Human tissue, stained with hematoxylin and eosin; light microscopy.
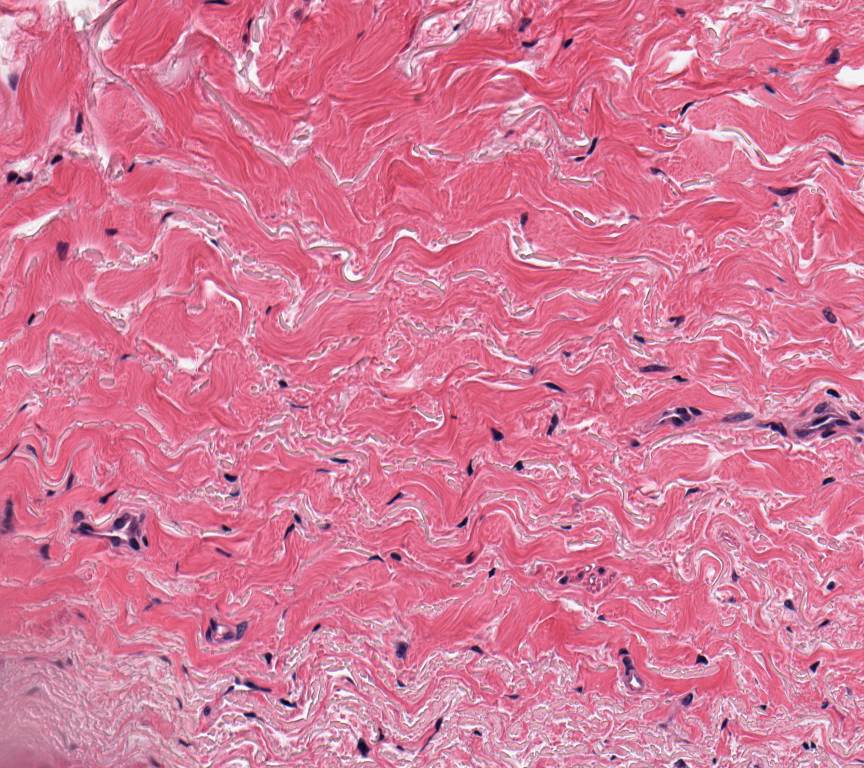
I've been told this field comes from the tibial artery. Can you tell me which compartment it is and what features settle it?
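Here we have tunica adventitia. Notice how pink collagen bundles fill the whole field, wavy and interlacing in varied directions, with no epithelium, fat cells or glands. Cells are sparse: just small dark elongated nuclei scattered between the bundles.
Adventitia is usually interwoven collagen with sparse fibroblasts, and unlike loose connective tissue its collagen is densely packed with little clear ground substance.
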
